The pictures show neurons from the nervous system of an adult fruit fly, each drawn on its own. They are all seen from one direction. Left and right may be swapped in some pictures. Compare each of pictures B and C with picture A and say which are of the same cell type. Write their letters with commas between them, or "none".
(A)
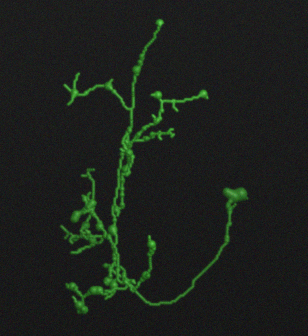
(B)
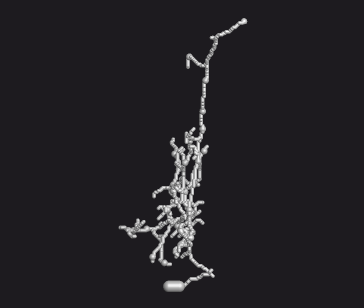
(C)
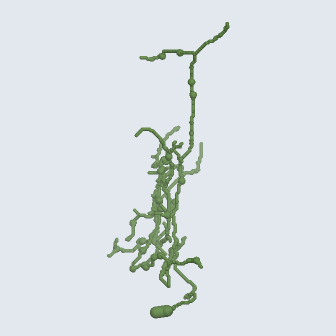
B, C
